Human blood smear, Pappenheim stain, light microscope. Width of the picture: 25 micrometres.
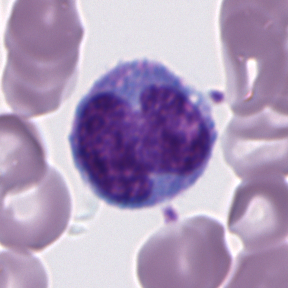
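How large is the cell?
About 13 micrometres across, with a nucleus of about 12 by 10 micrometres filling about 70% of its area.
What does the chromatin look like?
It is dark purple, with a mottled, lacy texture.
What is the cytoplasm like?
Pale greyish-blue, holding no large coarse granules.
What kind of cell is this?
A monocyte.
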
